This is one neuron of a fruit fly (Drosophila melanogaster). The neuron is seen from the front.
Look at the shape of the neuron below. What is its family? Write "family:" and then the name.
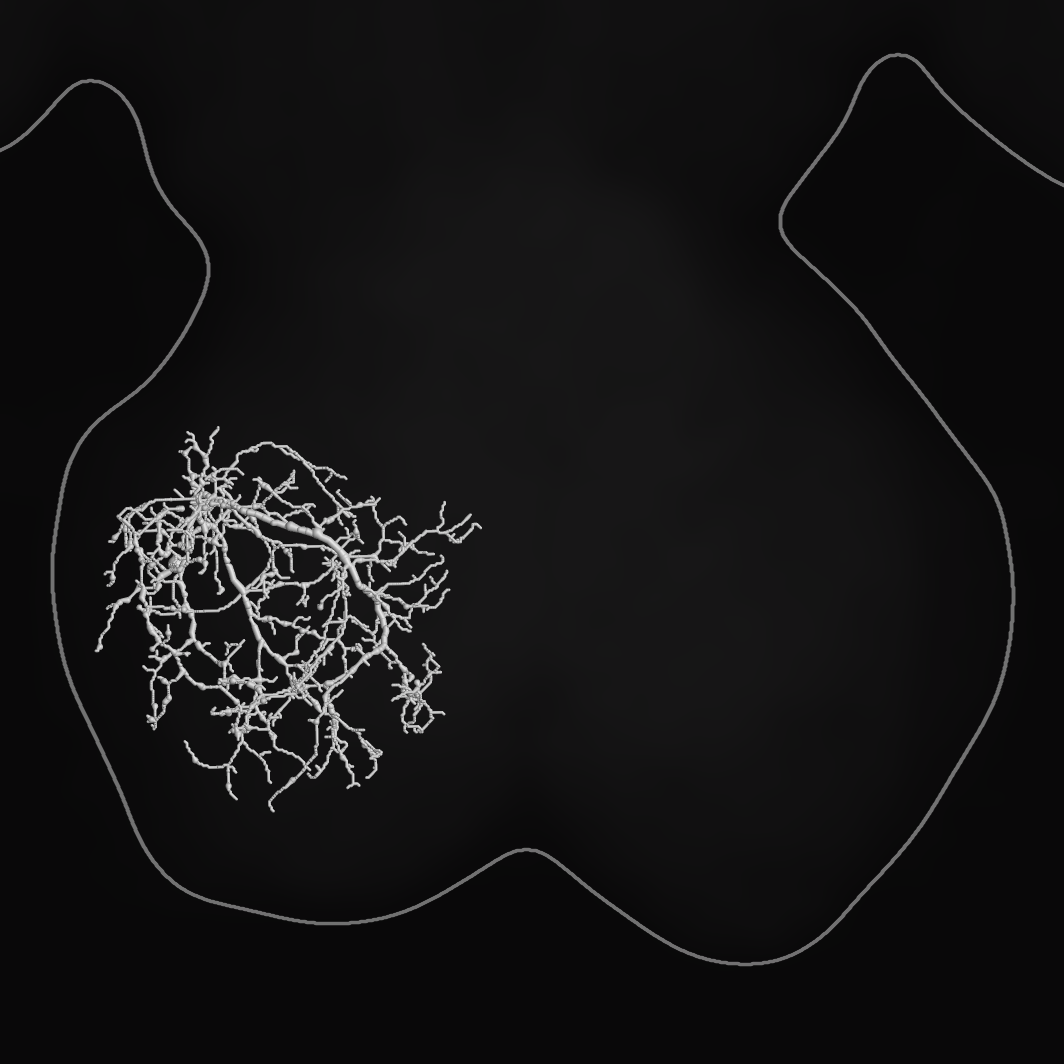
family: hemilineage 03A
